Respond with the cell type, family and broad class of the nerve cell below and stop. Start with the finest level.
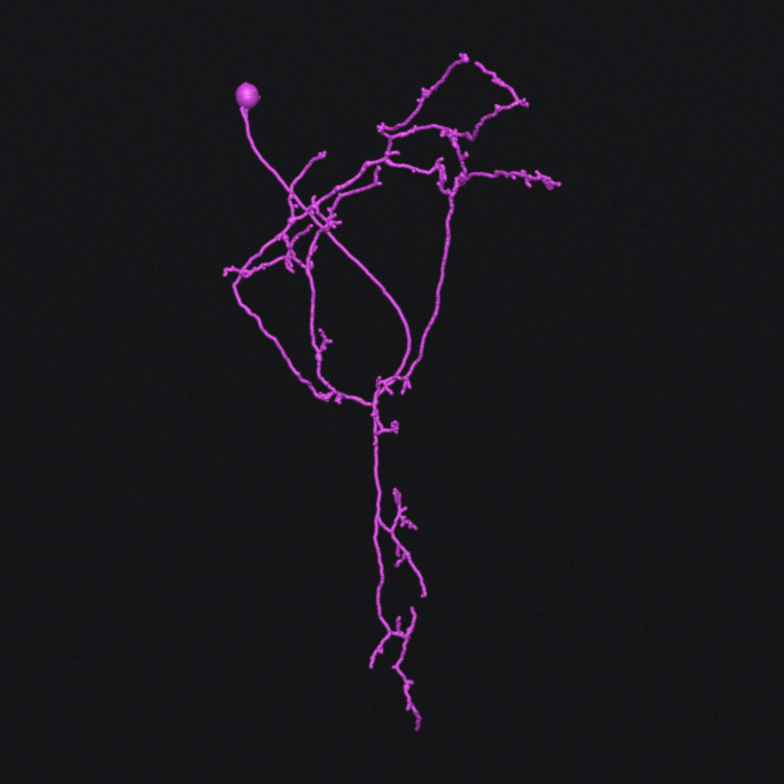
PLP171; hemilineage VPNp&v1_posterior; central-brain intrinsic neuron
